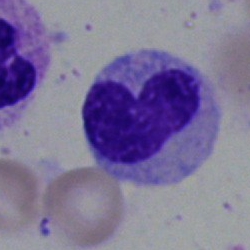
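Metamyelocyte: notice the notch on the upper side of the nucleus, which gives it a kidney or heart shape. The condensed chromatin stains dark purple, and fine, faint pinkish granules lie scattered through the pale blue-grey cytoplasm.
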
